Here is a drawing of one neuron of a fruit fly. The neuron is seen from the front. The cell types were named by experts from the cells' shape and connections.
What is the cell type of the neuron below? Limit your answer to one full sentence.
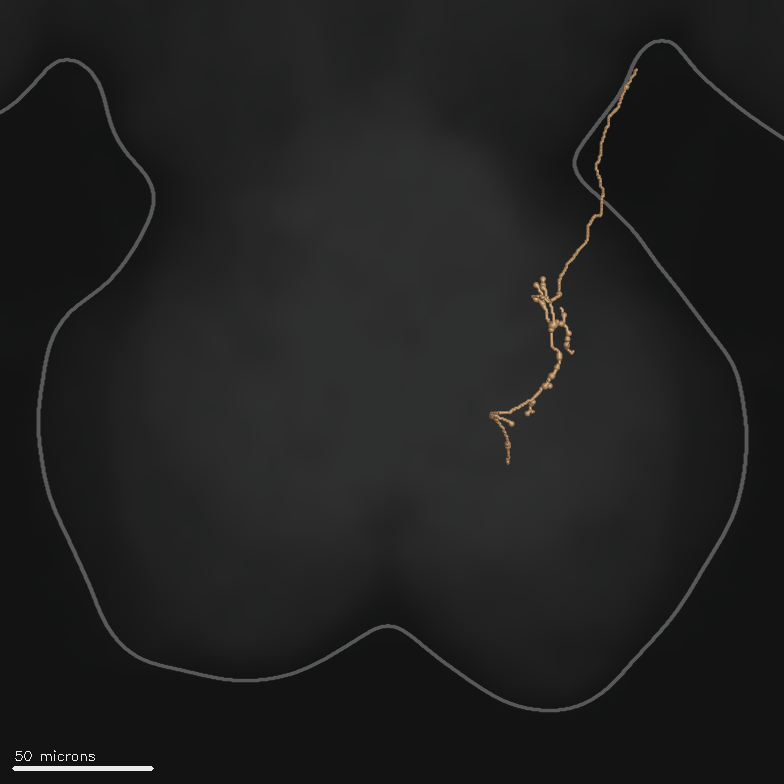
For this neuron, the cell type is SNta03.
